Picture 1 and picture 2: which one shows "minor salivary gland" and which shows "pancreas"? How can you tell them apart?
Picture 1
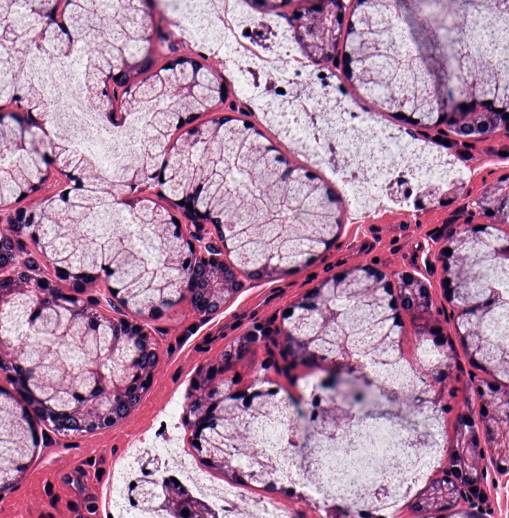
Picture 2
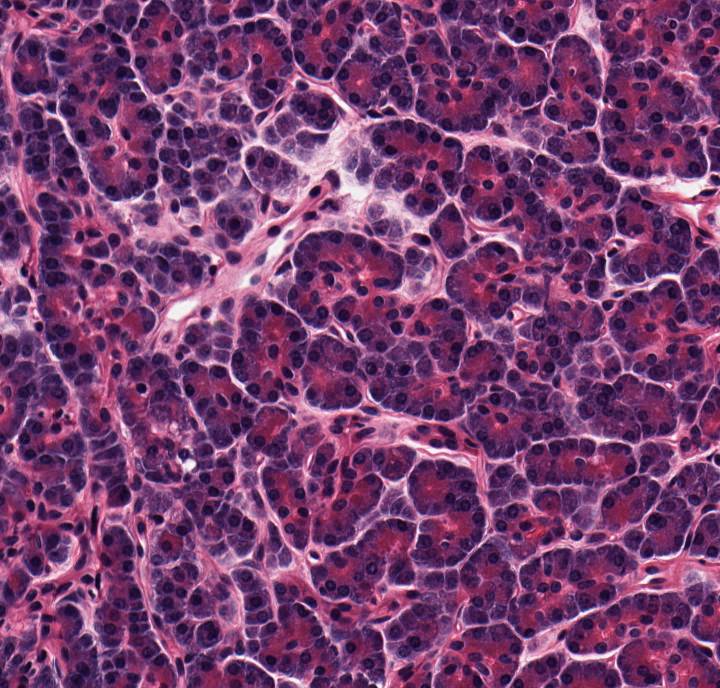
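You've got minor salivary gland in picture 1 and pancreas in picture 2. In the salivary gland, rounded units are separated by thin branching bands of pink connective tissue with scattered elongated dark nuclei, and the cells are mostly pale, finely bubbly cytoplasm with small dark nuclei flattened against the base. The pancreas is all closely packed rounded acini grouped into small lobules by thin septa; the cells are pyramidal, each with a round dark, fairly uniform nucleus at its basal end, and the cytoplasm is deep pink toward the acinar centre and purple toward the base.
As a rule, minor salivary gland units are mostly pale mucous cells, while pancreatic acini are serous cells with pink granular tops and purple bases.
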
